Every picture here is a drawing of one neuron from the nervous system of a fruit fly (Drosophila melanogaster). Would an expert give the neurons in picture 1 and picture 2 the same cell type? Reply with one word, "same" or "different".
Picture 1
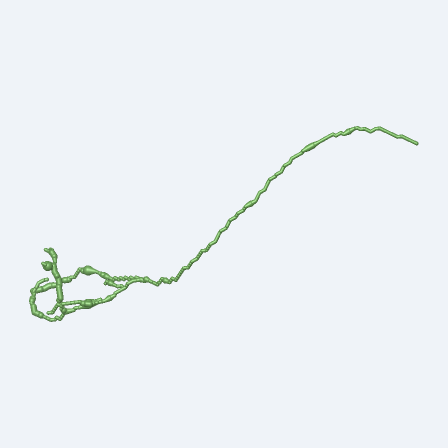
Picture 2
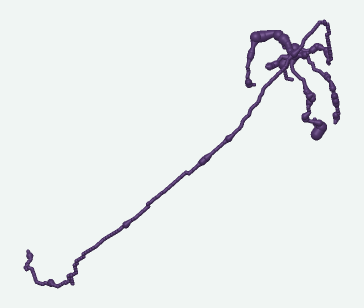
same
